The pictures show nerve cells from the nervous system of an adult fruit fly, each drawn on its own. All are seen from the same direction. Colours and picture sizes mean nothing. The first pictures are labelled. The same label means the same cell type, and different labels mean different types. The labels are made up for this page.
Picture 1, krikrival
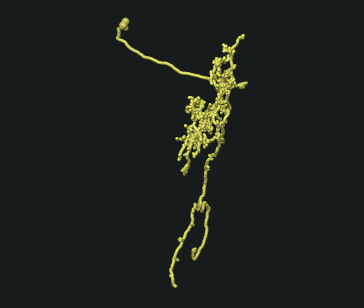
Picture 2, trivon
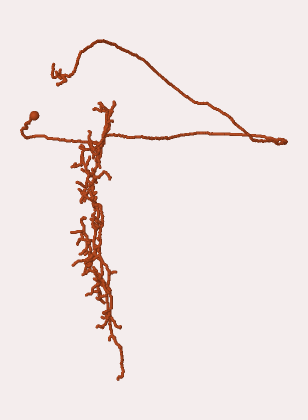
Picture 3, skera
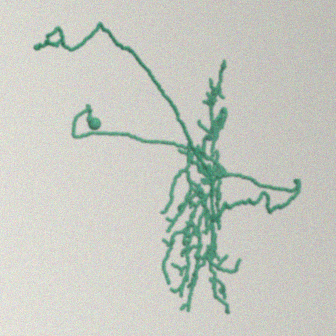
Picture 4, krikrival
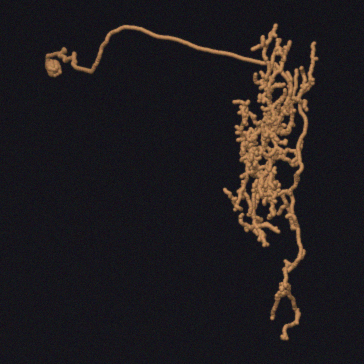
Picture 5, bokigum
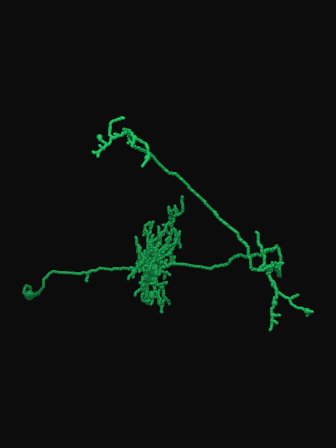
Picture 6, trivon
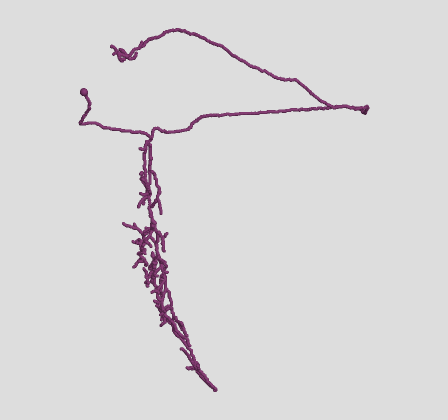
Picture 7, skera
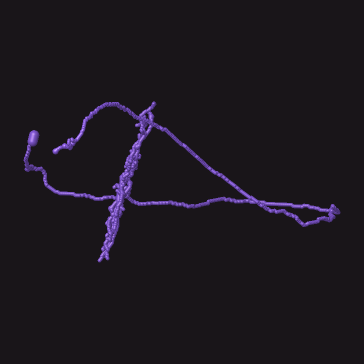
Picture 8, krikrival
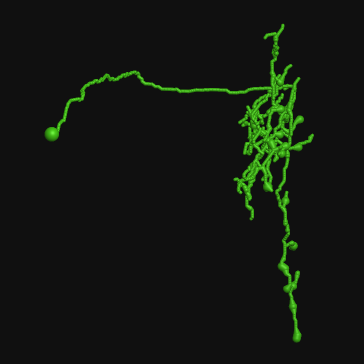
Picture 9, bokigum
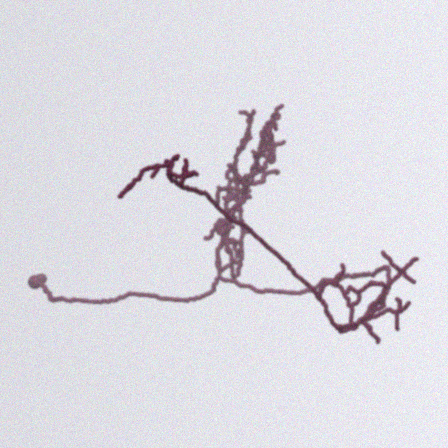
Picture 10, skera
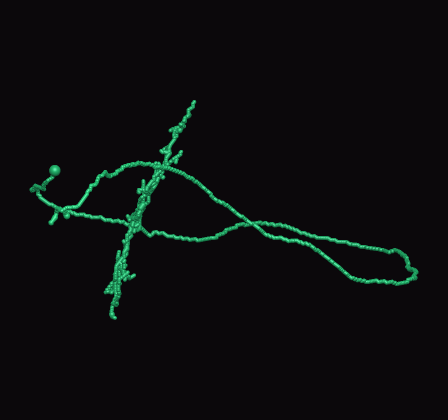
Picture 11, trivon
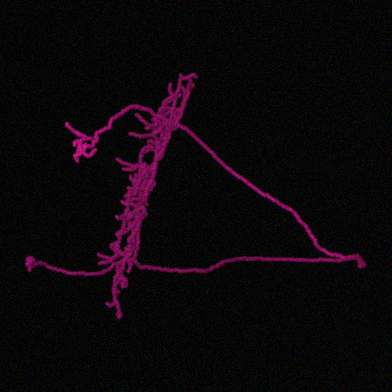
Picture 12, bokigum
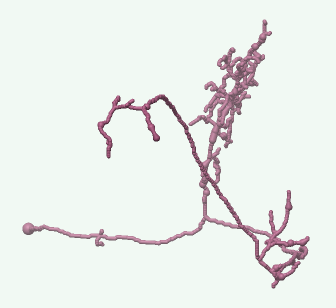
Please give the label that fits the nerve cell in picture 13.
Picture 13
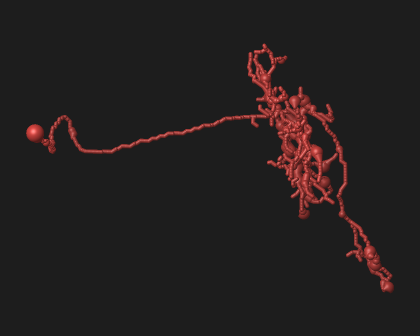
krikrival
